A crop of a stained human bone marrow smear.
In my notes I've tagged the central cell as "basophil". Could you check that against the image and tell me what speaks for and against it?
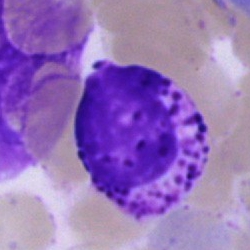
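First the nucleus: it fills most of the cell, lies toward the upper left and stains deep purple with a few small paler patches. Next the granules: some dark ones lie over the nucleus. Third, other purple-stained cells lie close on the left.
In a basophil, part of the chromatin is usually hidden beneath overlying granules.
The dark granules over this nucleus therefore speak for basophil.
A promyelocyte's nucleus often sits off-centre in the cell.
This nucleus, toward the upper left, agrees, so position alone does not rule out promyelocyte. The name basophil fits.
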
